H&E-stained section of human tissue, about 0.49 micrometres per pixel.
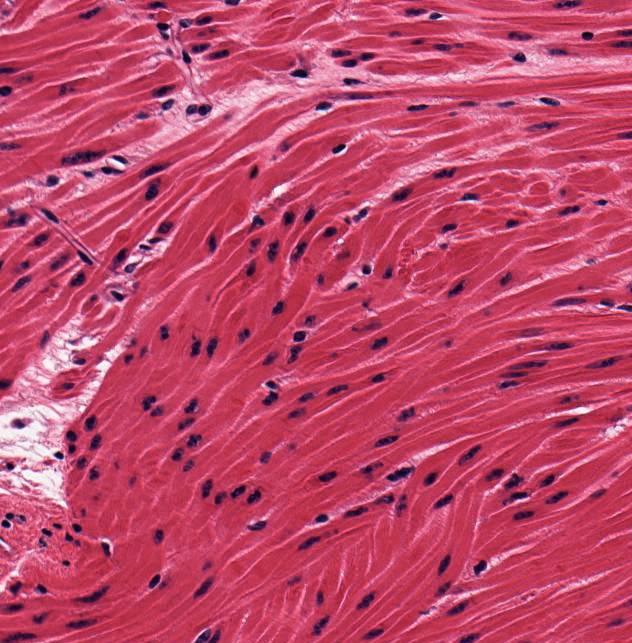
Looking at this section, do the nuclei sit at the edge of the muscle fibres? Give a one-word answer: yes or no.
No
